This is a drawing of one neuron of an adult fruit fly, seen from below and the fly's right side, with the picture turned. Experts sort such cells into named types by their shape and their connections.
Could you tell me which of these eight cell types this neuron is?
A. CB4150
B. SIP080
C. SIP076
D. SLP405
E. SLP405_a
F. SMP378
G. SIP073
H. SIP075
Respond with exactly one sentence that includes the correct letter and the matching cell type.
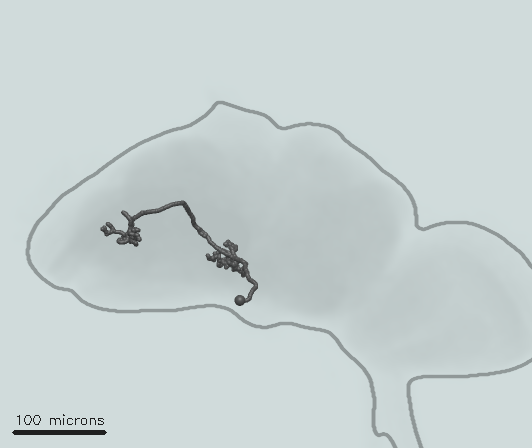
For cell type, option B, SIP080, applies to the neuron.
